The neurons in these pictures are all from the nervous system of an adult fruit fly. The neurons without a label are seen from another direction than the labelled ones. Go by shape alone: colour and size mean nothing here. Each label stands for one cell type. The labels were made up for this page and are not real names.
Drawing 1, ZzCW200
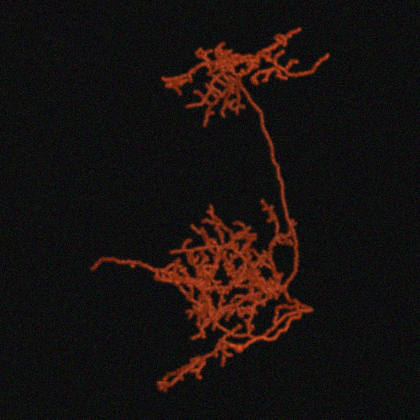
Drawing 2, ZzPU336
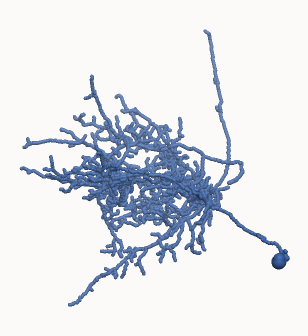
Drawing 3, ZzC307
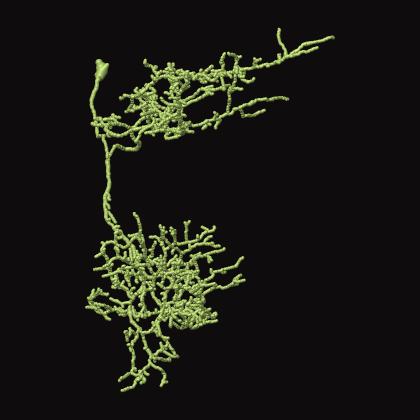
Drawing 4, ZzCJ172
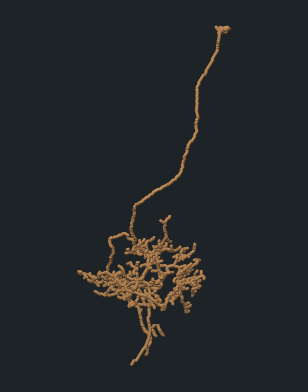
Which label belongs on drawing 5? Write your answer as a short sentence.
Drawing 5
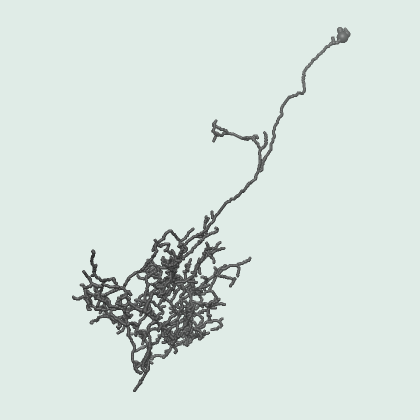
It belongs to ZzCJ172.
